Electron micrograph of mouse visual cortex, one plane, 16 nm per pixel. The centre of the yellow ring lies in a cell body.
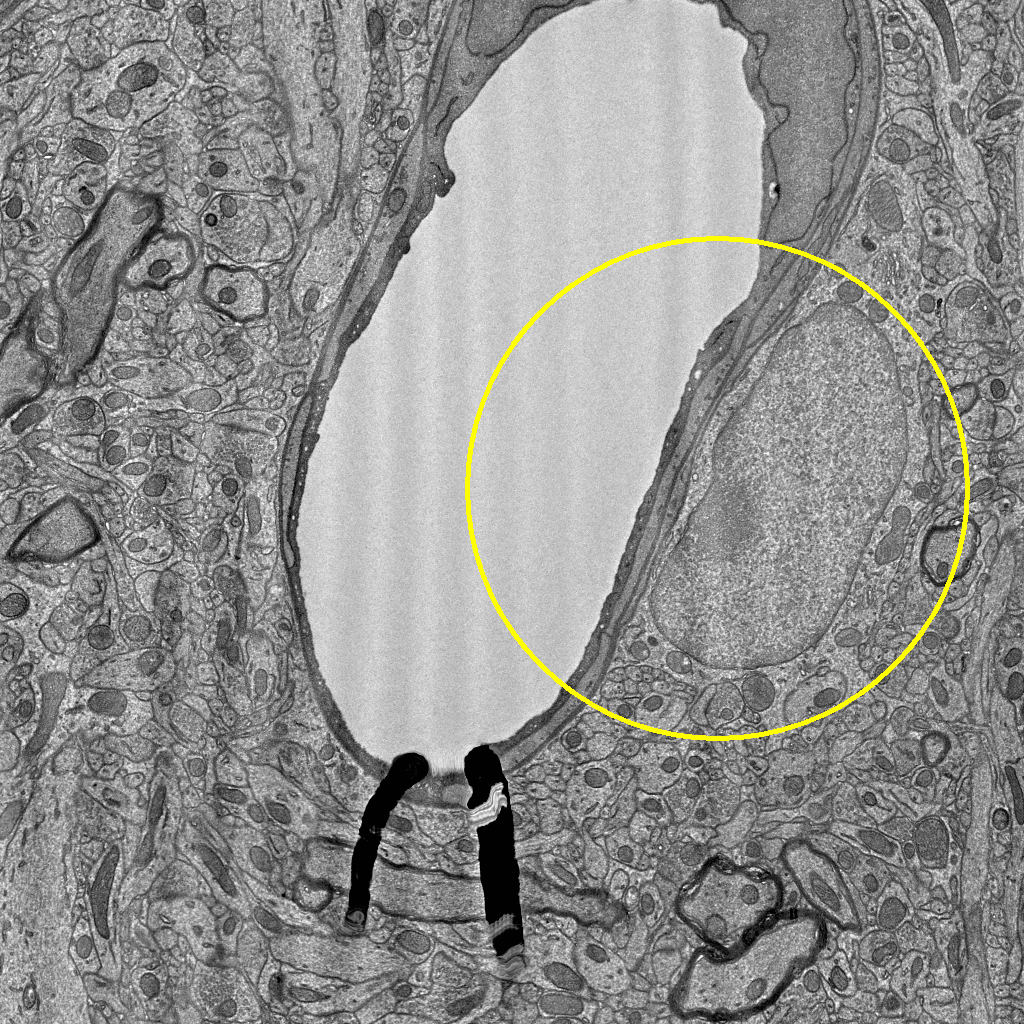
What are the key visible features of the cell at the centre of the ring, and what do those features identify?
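The whole outline of the nucleus falls within the ring. Its nuclear envelope is mostly smooth, without deep folds or clefts. Chromatin is finely granular and fairly evenly spread, and no thick dark band lines the envelope. On its left side, the cell body lies directly against the wall of a large vessel. This cell is an astrocyte.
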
